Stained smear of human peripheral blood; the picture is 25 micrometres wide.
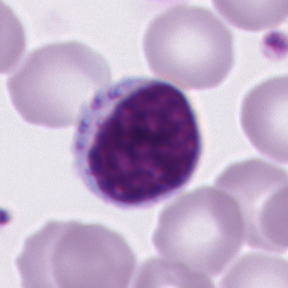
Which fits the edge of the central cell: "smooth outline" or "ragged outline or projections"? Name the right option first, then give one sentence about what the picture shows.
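Smooth outline. The cell outline is smooth, without surface projections.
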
